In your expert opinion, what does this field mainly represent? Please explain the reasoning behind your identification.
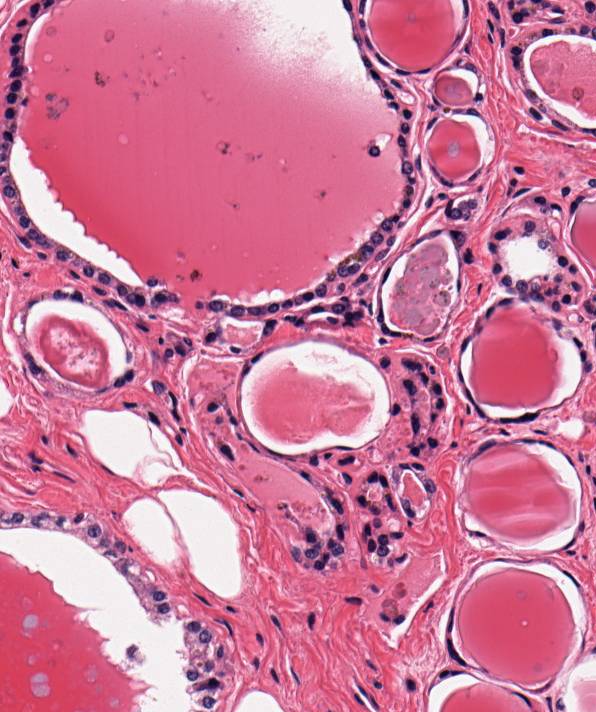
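Each closed, rounded space here is a thyroid follicle. They vary widely in size, the largest at upper left; most hold homogeneous pink colloid-like material within a single layer of flattened to low cuboidal cells with round dark nuclei. The large follicle's colloid has a scalloped lower-left edge.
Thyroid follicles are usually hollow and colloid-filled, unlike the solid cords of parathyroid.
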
